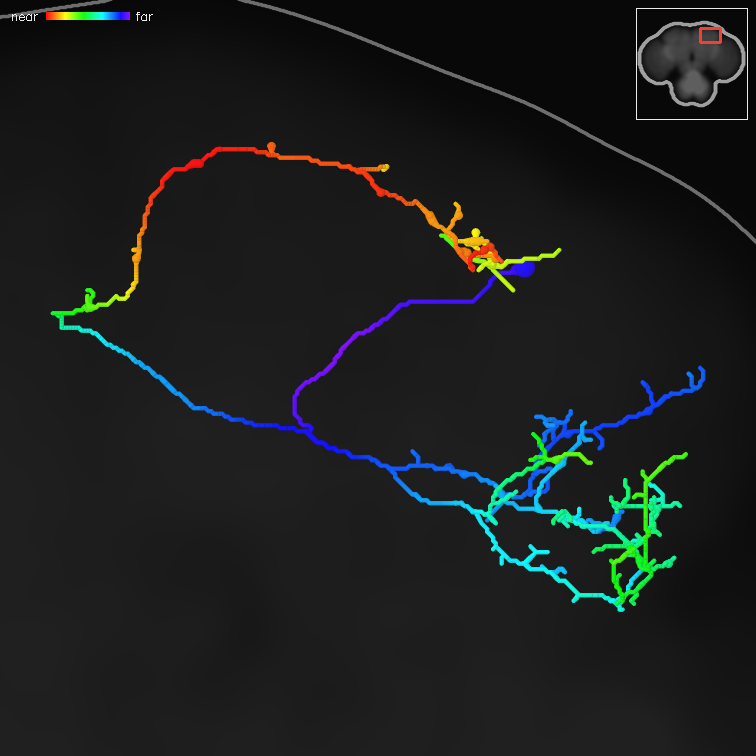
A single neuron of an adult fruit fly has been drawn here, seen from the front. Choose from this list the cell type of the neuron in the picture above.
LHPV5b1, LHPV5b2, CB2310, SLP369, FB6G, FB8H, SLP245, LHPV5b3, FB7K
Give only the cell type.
LHPV5b2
